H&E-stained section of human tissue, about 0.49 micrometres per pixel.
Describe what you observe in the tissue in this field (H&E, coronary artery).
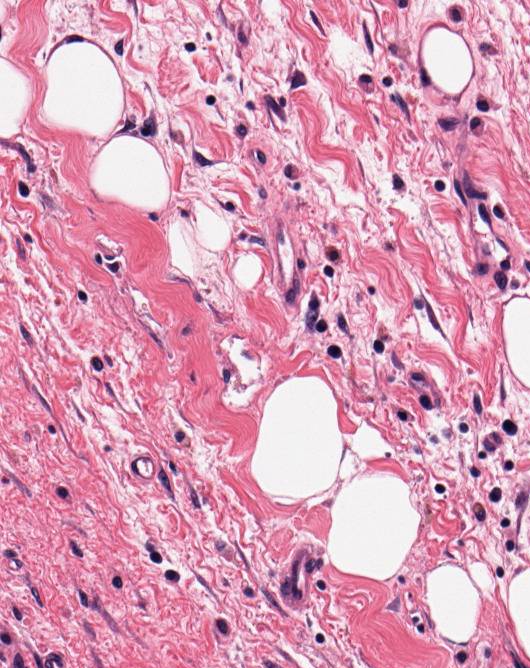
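Loose connective tissue; fibres and fat cells aligned in a band, upper left to lower right. Collagen bundles wavy, bright pink with eosin. Adipocytes: scattered single or paired round clear spaces, no continuous fat sheet. Fibroblast nuclei elongated, spindle-shaped, parallel to collagen fibres.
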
